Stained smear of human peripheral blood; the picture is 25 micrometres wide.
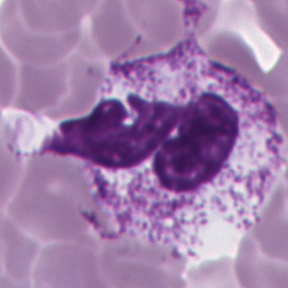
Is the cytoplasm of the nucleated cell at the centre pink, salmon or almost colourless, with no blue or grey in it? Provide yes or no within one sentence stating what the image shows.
Yes, pink, salmon or almost colourless cytoplasm with no blue or grey is present in this cell.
